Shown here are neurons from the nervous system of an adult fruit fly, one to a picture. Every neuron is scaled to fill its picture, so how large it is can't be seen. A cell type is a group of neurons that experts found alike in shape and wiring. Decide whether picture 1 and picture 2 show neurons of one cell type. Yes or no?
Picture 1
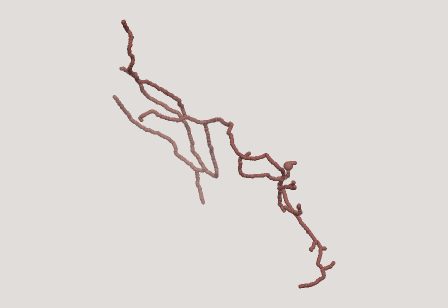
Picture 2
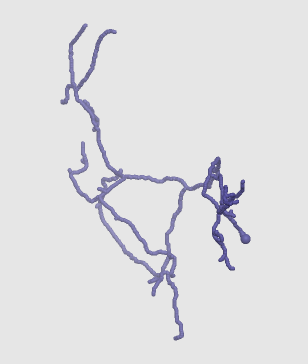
no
